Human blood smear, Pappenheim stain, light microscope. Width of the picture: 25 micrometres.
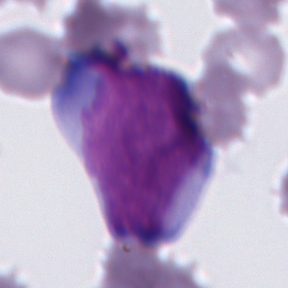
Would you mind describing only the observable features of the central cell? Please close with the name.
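Broadest near the top, the cell narrows toward the bottom. Its top edge is ragged, bearing small dark tufts. Most of the cell is filled by the nucleus. The widest band of cytoplasm runs along the left side. It is a myeloblast.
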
